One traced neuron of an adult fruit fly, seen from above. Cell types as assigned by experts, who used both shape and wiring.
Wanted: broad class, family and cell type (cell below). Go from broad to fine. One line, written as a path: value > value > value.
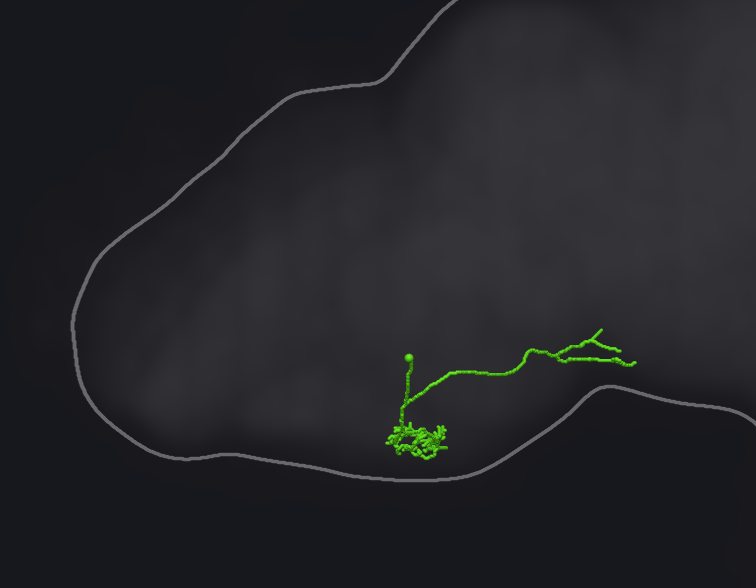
visual projection neuron > LPT > LPT100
